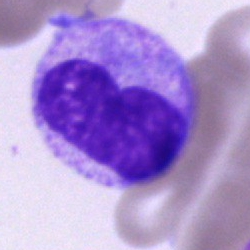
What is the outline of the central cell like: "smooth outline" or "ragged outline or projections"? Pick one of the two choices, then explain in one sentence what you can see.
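Ragged outline or projections. A small bluish tag projects from the upper-left edge of the cell.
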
